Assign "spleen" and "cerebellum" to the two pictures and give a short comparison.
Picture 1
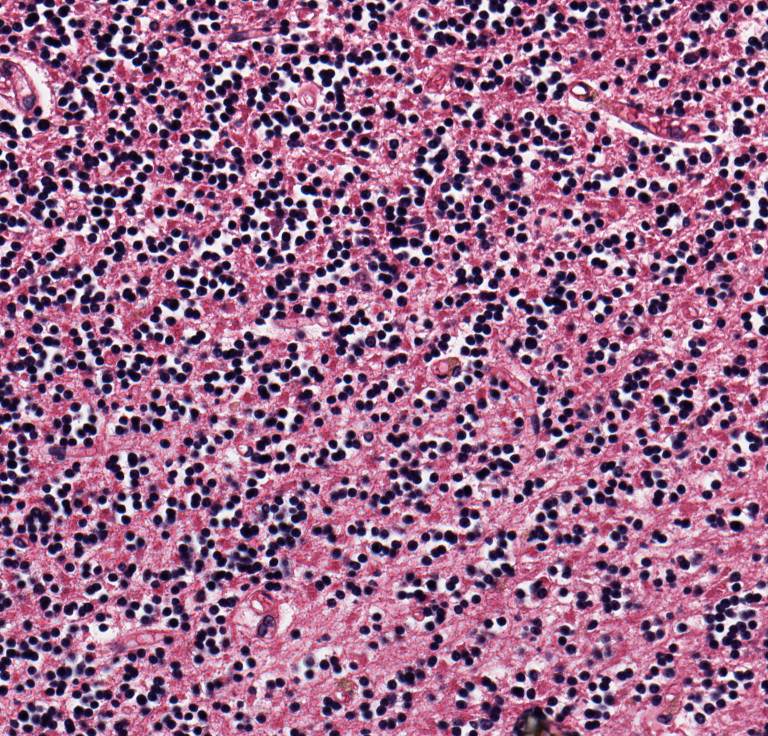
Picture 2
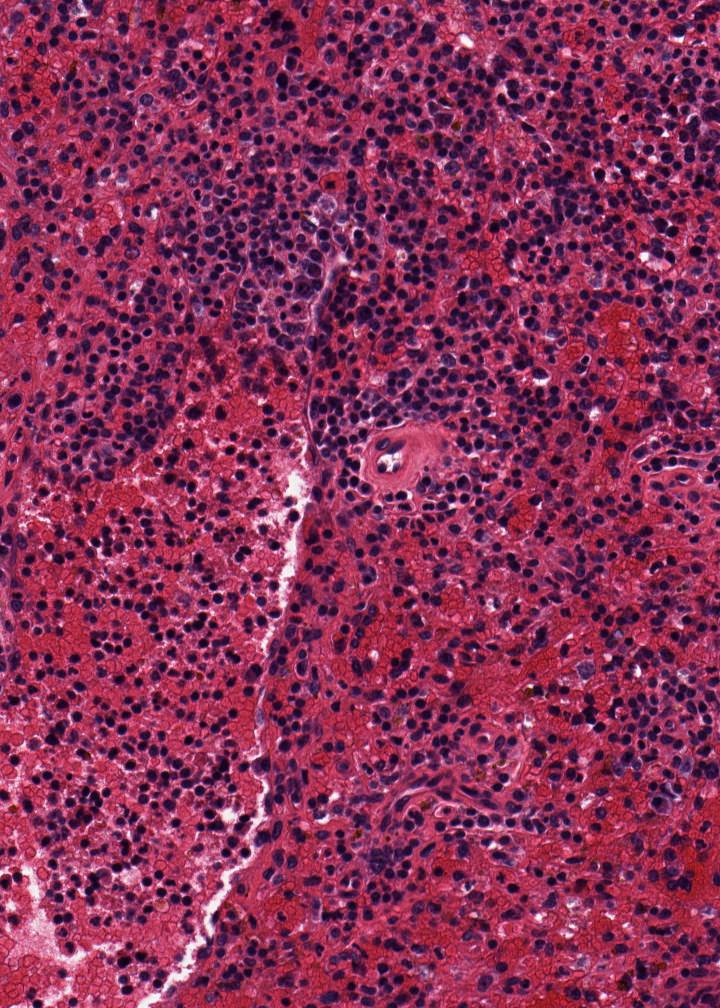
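Item one: picture 1 is cerebellum, picture 2 is spleen. Item two, the cells: both are crowded with small round dark nuclei, but in the cerebellum they lie fairly evenly in a pink, finely fibrillary matrix, while in the spleen they are mostly lymphocytes mixed with abundant red blood cells. Item three, vessels: the cerebellum has a few small thin-walled ones; the spleen has one small vessel with a thick, pale pink, glassy wall just right of centre, cuffed by closely packed lymphocytes.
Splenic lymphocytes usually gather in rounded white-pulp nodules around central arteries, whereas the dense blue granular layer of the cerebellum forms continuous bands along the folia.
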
